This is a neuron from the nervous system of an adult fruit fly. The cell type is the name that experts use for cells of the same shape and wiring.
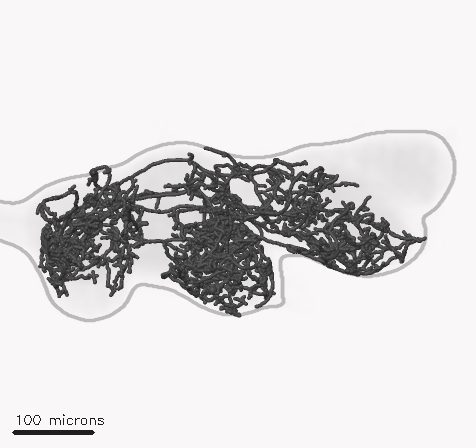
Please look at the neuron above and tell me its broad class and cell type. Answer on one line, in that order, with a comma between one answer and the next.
nerve-cord intrinsic neuron, INXXX008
